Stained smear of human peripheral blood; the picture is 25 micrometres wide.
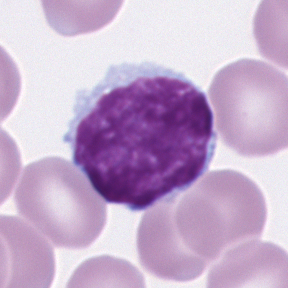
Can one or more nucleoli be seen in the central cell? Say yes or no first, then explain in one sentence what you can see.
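No. No distinct nucleolus can be seen in the nucleus.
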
